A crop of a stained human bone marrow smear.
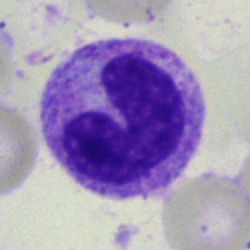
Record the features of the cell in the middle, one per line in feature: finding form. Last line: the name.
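Outline: round and smooth
Nucleus: thick curved band bent into a horseshoe, opening toward the upper left
Chromatin: dark purple, coarsely clumped
Cytoplasm: moderate lilac rim, widest within the nuclear indentation
Name: band neutrophil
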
